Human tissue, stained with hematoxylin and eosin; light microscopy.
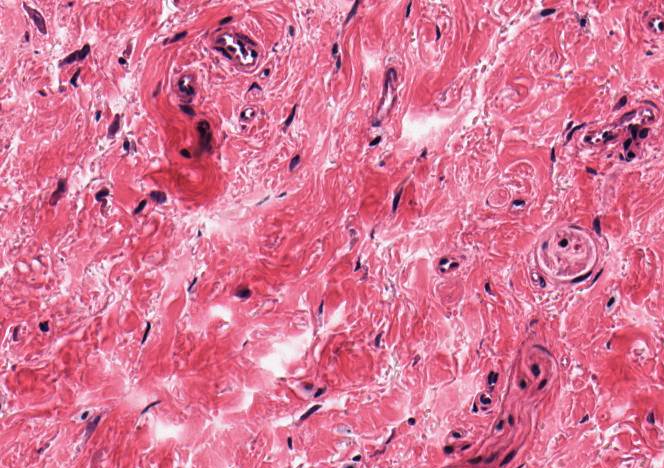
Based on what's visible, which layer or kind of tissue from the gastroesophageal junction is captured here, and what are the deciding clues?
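That's dense connective tissue. Look at the collagen fibres: wavy, running in haphazard, interlacing directions, with cells sparse next to the amount of collagen.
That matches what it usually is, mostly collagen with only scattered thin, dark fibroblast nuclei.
The few nuclei here are small, dark and mostly elongated or spindle-shaped.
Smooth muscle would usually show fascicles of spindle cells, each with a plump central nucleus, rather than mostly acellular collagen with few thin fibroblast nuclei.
No epithelium anywhere in the field, either.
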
